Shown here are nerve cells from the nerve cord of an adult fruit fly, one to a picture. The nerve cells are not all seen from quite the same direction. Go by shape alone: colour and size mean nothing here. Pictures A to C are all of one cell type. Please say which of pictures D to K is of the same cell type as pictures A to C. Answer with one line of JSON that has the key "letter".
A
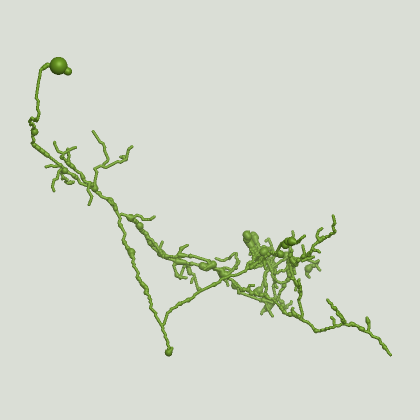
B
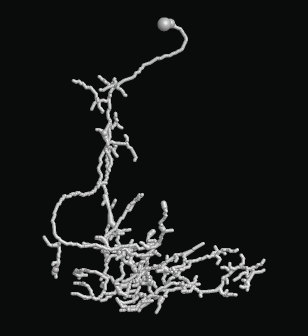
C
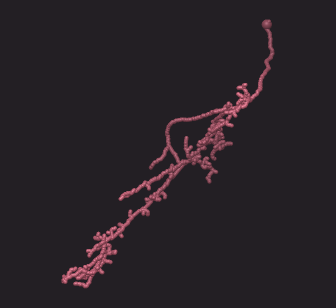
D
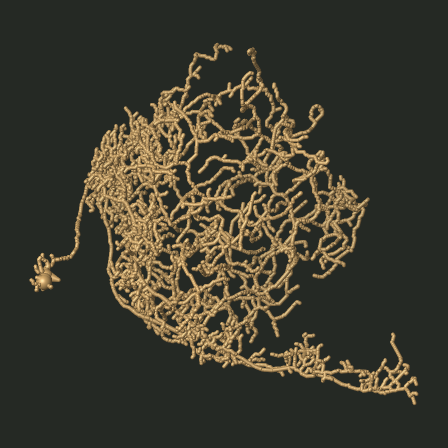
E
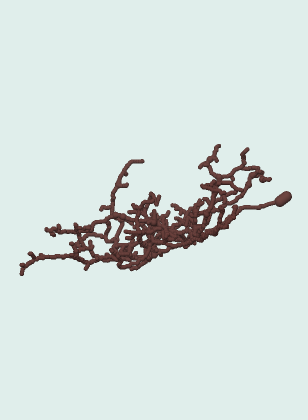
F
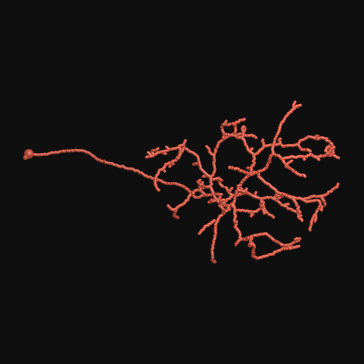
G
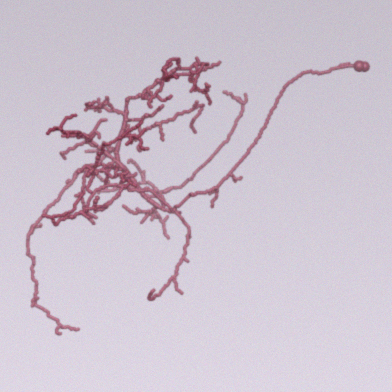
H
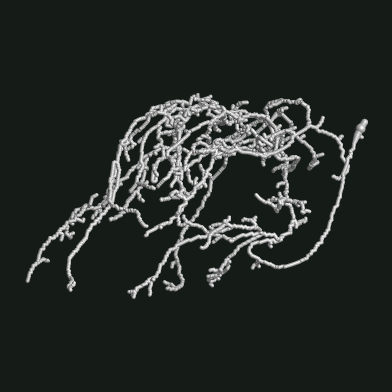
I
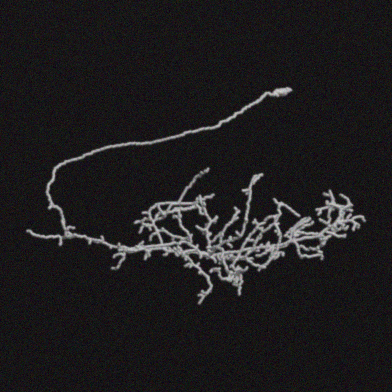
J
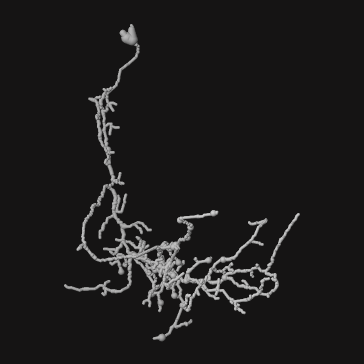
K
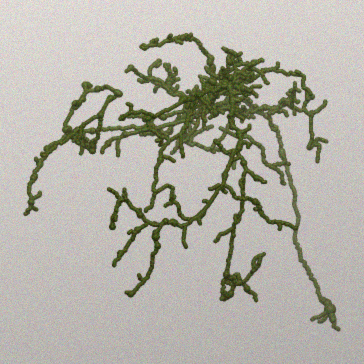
{"letter": "J"}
